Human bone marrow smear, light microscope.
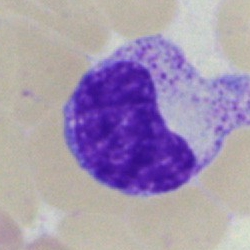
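Myelocyte. Central cell, stained human bone marrow smear. Nucleus kidney-shaped, indentation on upper-right side; no nucleolus clearly visible. Cytoplasm pale greyish-lavender. Outline bulging into a broad rounded projection on the right.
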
